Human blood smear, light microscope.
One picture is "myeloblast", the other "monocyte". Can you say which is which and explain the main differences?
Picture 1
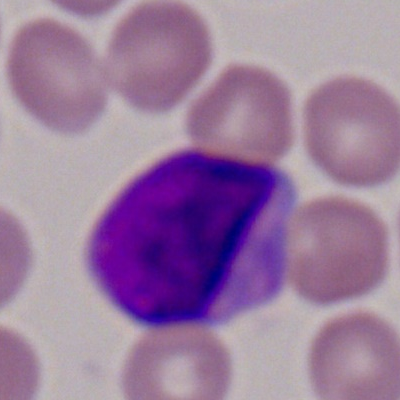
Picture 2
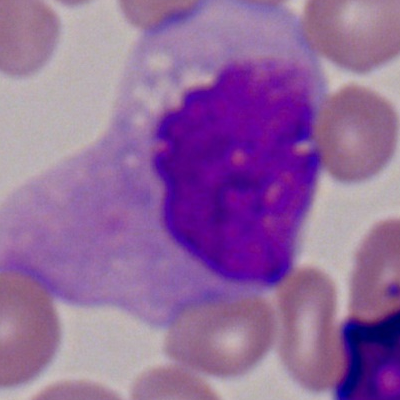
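Picture 1: myeloblast. Picture 2: monocyte. Picture 1: outline angular rather than round. Nucleus fills most of the cell, toward the left side; chromatin dense, dark purple. Cytoplasm a narrow pale blue rim on the right side. Picture 2: nucleus off-centre toward the right. Cytoplasm abundant, covering more of the cell than the nucleus does; pale greyish-blue. Small clear vacuoles clustered in the cytoplasm just above the nucleus.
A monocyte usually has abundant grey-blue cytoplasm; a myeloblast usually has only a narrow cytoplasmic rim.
Cytoplasm sets the two apart here: narrow rim in picture 1, abundant greyish-blue cytoplasm in picture 2.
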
